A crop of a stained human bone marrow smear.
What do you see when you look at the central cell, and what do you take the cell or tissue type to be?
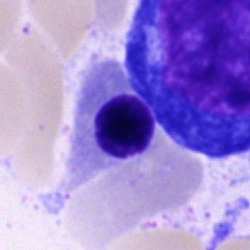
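The nucleus is dense, almost uniform dark purple, with no open chromatin pattern, and I see no nucleoli. The cytoplasm is pale greyish-lilac blue. The outline is irregular rather than round, cytoplasm extending left and downward from the nucleus. This is an erythroblast.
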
